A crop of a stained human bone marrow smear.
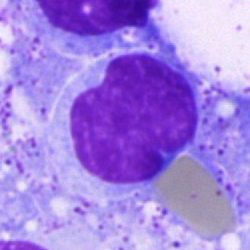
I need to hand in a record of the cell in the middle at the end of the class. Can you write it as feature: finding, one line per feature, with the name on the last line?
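Cytoplasmic rim: wider on the left than on the right
Chromatin: dark purple with small paler patches
Cytoplasm colour: pale greyish-blue
Granules: cytoplasm largely free of the purple granules scattered in the background
Name: blast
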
